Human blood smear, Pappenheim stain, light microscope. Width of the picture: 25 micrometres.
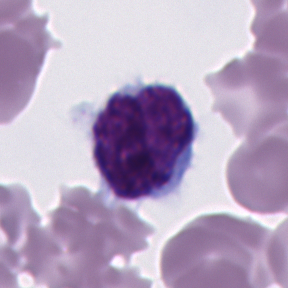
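Hairy cell, the nucleated cell at the centre of this blood smear. Looking first at the nucleus, it takes up nearly the whole cell, and a shallow notch in its top edge lends it a faintly two-lobed look. What is left of the cytoplasm is only a narrow, pale blue rim. Around the edge, the outline seems ragged, drawn out into fine wispy projections.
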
